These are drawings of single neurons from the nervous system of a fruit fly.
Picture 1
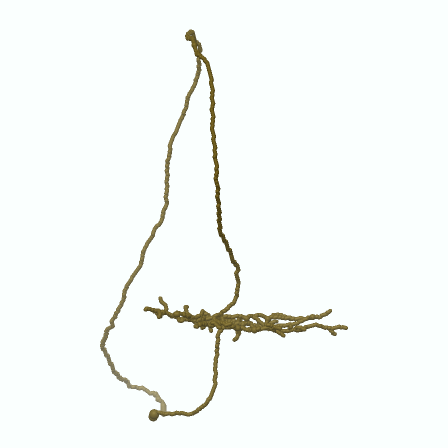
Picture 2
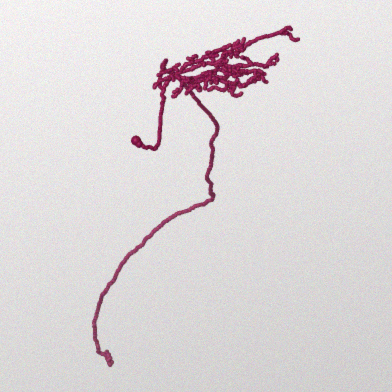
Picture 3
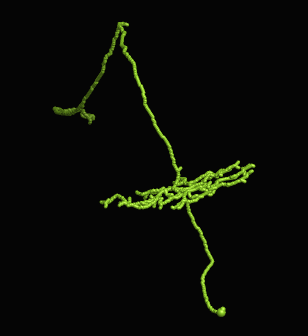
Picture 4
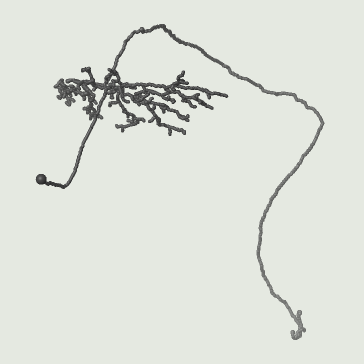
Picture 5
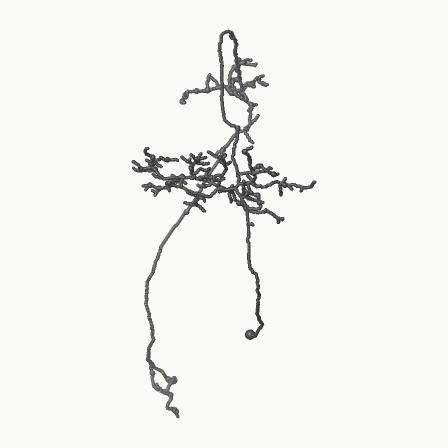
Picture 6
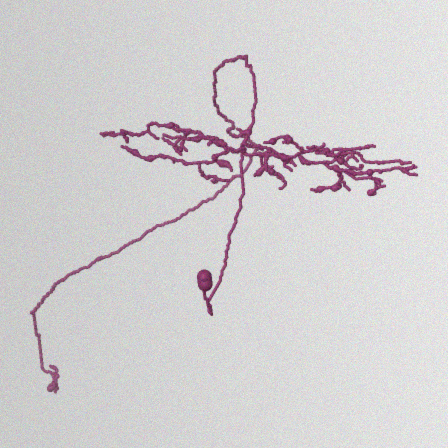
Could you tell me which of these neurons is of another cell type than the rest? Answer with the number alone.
5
